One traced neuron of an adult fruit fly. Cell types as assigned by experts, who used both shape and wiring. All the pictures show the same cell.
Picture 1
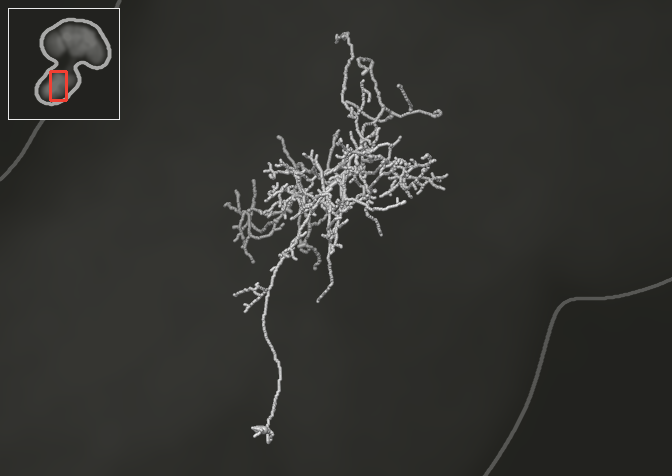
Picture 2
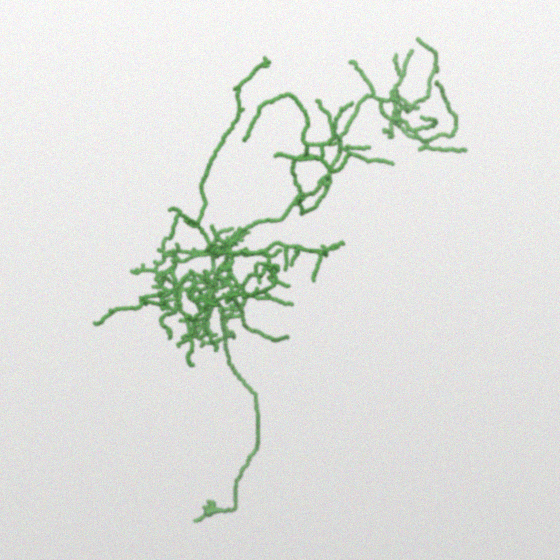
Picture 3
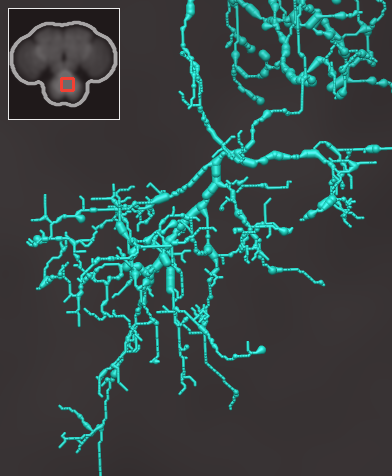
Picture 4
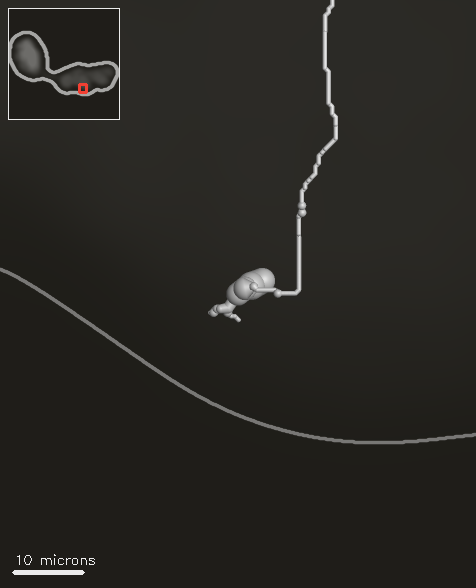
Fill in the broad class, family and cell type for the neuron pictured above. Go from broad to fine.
nerve-cord intrinsic neuron; hemilineage 06B; IN06B017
